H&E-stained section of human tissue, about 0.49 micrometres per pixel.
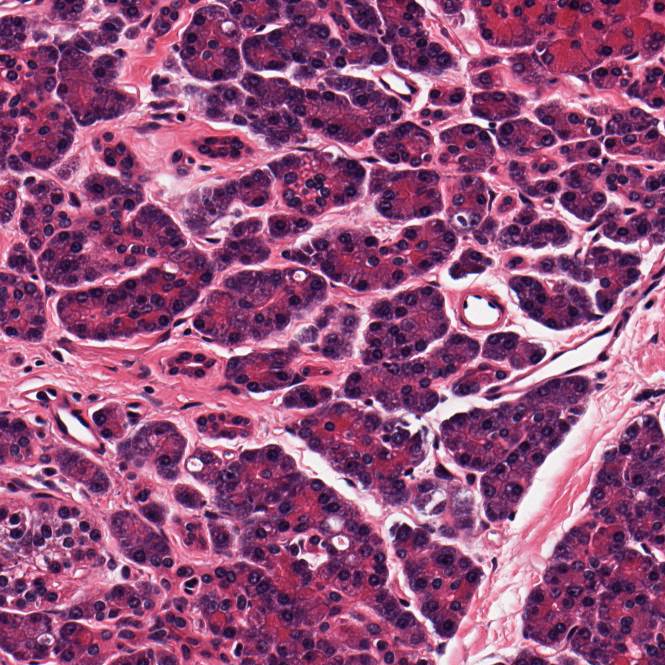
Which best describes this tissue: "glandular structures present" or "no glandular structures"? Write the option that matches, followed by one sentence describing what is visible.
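Glandular structures present. Epithelial cells fill most of the field as closely packed small nests and acini separated by thin strands of pink connective tissue.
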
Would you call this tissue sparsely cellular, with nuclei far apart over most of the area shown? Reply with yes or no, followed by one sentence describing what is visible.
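No. Epithelial cells fill most of the field as closely packed small nests and acini separated by thin strands of pink connective tissue.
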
